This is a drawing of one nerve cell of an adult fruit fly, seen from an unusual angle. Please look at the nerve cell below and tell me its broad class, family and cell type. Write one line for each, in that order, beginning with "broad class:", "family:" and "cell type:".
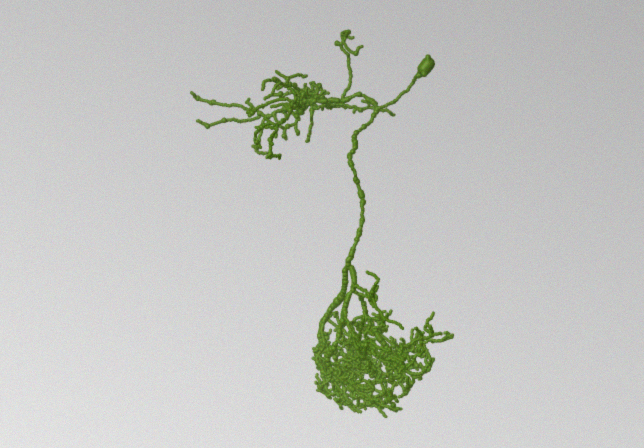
broad class: visual projection neuron
family: hemilineage VPNp&v1_ventral
cell type: LT78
